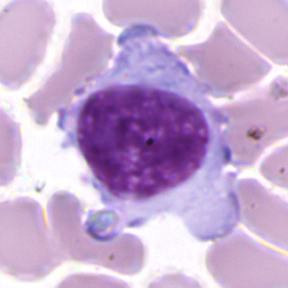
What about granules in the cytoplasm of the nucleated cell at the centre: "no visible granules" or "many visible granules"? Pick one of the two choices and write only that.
No visible granules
